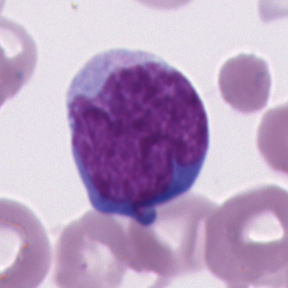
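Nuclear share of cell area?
About 80%.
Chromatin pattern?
Finely stippled, small paler spots throughout, not solid and dark.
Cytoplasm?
Narrow deep blue rim, widest along the lower edge; paler greyish blue at upper left; one small rounded blue bud protruding at the bottom.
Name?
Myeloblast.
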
